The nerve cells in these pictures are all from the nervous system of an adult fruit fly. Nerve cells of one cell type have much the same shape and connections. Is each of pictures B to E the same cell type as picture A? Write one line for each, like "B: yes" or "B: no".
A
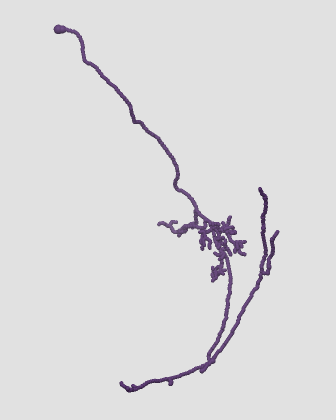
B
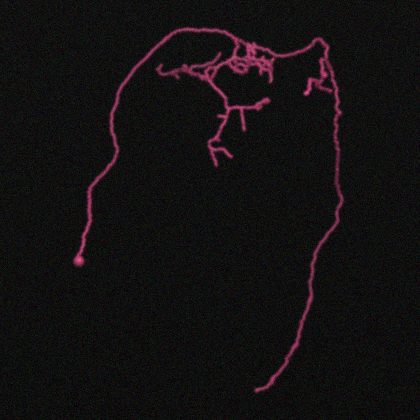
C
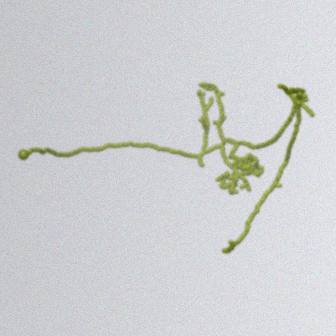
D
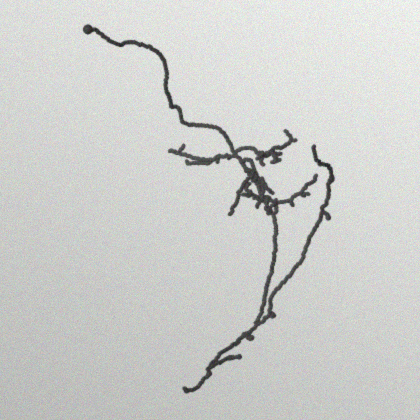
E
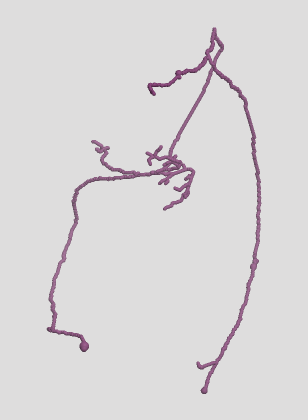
B: yes
C: yes
D: yes
E: no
